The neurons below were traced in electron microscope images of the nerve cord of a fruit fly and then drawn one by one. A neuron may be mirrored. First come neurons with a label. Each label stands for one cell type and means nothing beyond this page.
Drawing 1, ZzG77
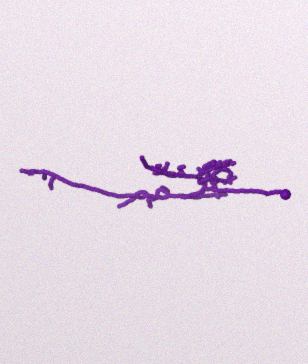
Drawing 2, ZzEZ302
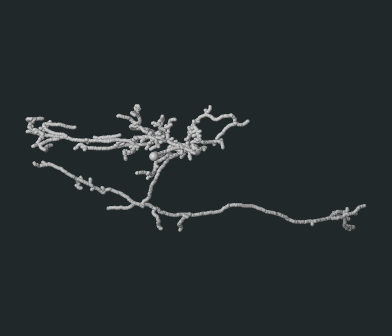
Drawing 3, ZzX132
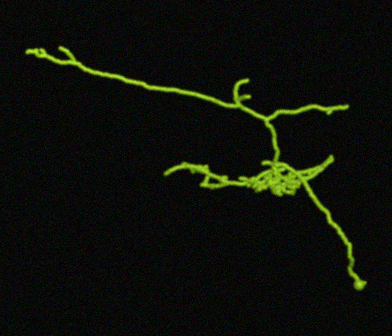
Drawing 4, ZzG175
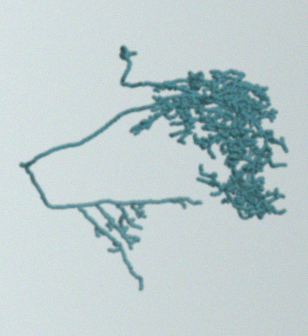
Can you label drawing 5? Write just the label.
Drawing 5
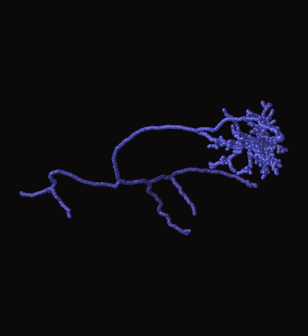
ZzG175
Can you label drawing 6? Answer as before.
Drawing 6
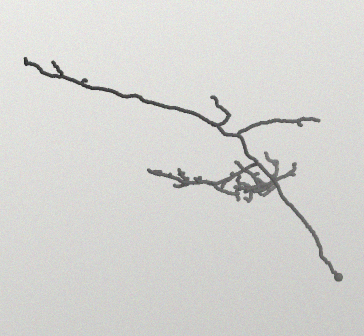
ZzX132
